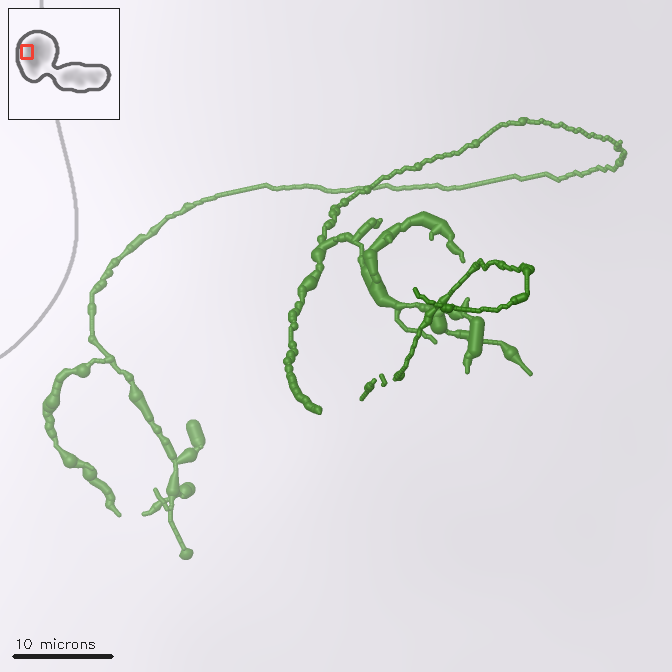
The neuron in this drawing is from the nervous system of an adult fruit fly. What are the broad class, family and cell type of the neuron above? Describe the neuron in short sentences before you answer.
The drawing shows no cell body. By the scale bar it is about 60 microns wide in this view. It is a sensory neuron entering the brain. The name of its family is class olfactory. The cell type is ORN_DC2.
